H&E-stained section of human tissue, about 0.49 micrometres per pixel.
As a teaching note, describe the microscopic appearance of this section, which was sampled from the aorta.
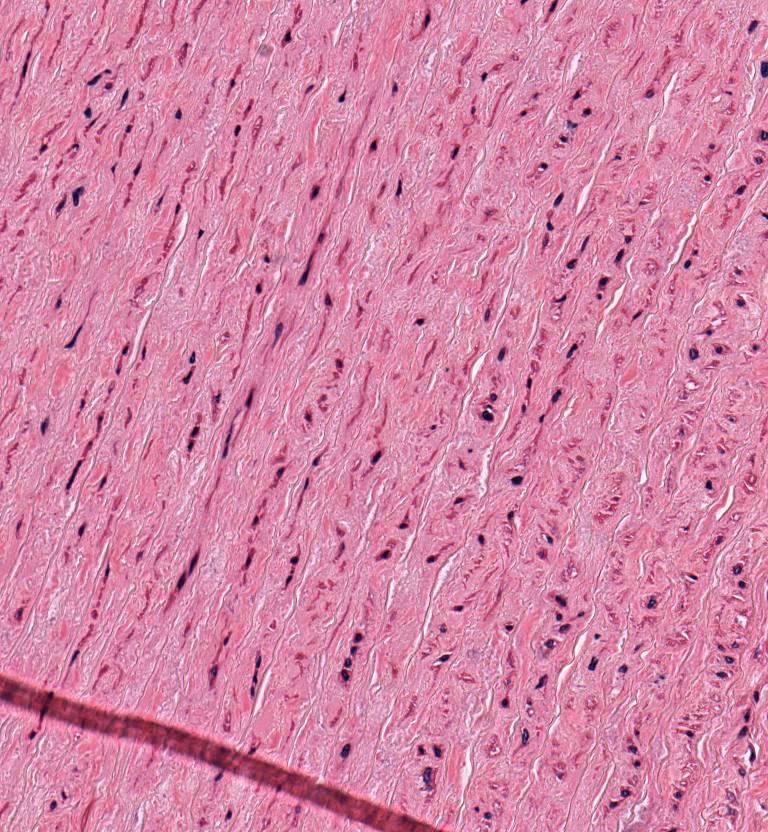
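First, the fibres: they are wavy, with narrow white clefts between them. Second, on the left side the nuclei are dark, elongated and spindle-shaped, lying in line with the fibres. Third, no epithelium, glands or fat cells appear anywhere in the field. Finally, a dark brown linear band crosses the lower left corner.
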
